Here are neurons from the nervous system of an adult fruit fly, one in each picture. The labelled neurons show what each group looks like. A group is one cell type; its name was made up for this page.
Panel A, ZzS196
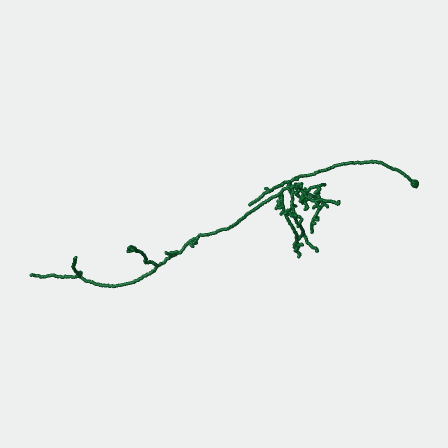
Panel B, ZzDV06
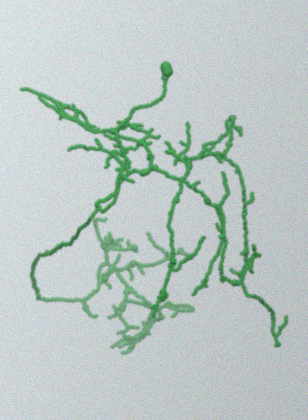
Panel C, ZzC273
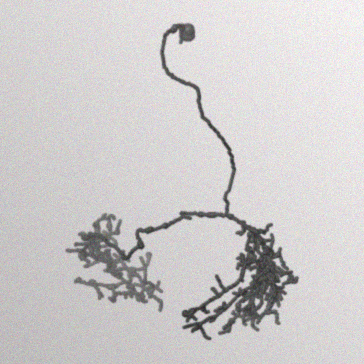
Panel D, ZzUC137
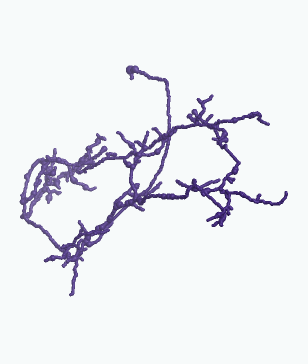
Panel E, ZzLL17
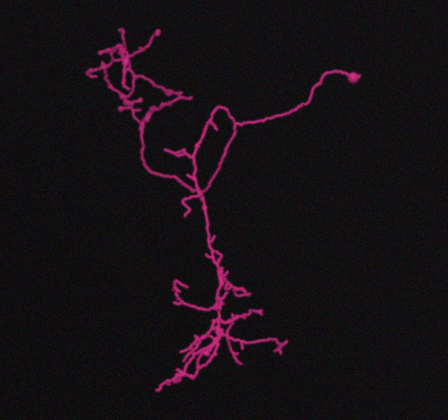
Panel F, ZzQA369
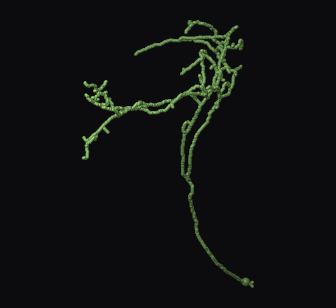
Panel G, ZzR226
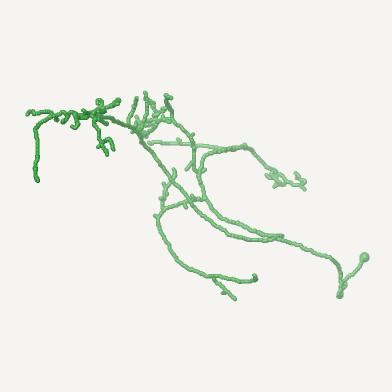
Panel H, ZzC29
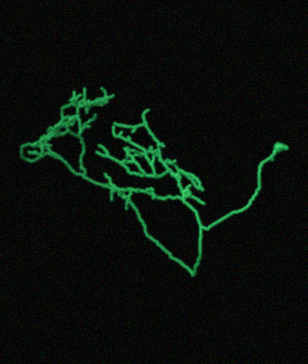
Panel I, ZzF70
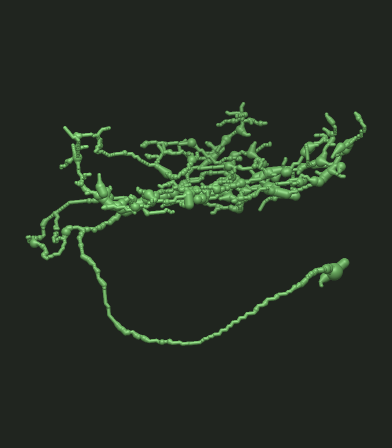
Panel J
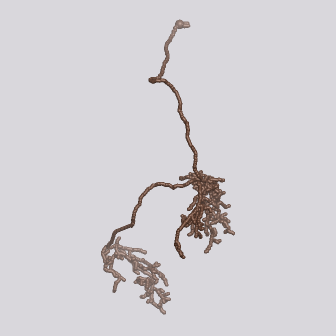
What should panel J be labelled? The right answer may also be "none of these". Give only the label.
ZzC273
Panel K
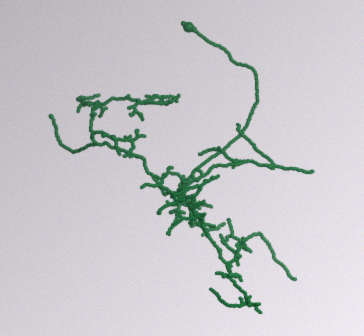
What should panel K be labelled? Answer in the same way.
ZzUC137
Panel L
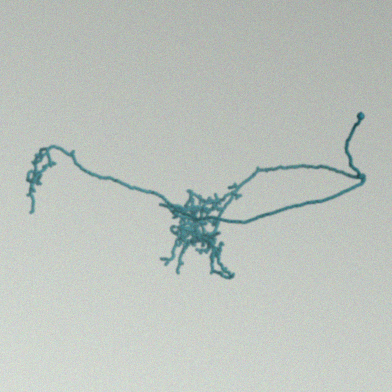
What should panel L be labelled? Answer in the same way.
none of these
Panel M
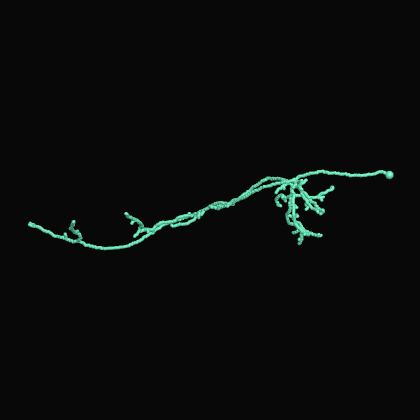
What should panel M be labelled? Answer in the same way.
ZzS196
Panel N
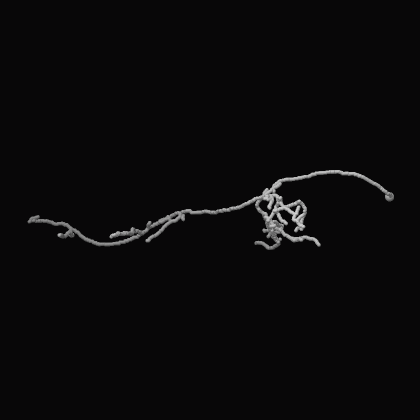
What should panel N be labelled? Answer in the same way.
ZzS196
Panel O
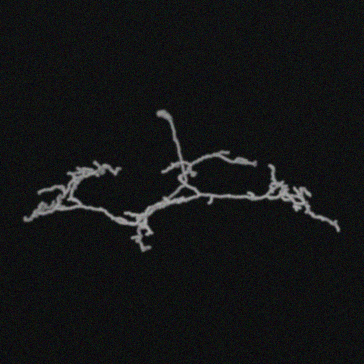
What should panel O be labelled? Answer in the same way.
ZzUC137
